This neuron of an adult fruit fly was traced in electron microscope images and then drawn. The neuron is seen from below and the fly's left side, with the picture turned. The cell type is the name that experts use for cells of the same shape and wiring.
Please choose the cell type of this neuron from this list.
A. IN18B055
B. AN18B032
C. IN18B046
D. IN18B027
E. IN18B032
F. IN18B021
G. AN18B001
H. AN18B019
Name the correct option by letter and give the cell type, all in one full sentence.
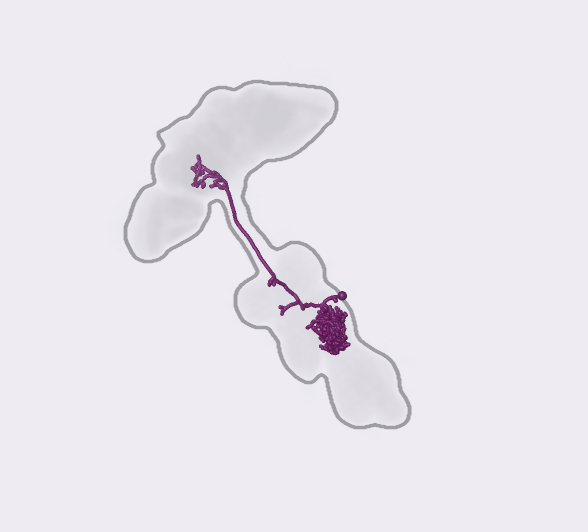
In option H is AN18B019, which is the cell type of the neuron.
